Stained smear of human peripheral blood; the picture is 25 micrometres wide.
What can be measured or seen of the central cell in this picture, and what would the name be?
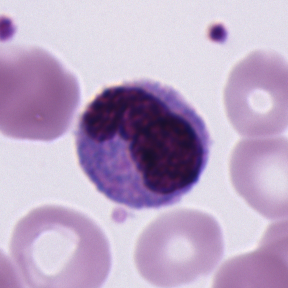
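The cell measures about 12 micrometres across. Its nucleus is kidney-shaped, with a deep notch that faces the lower left. The cytoplasm is widest on the lower-left side and holds fine, faint purplish granules. The cell is a monocyte.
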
